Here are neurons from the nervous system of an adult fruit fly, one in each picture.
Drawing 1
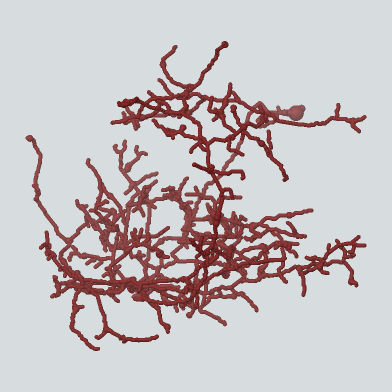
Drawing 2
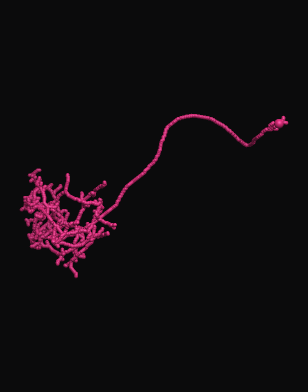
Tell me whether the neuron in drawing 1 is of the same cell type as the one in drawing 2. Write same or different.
different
